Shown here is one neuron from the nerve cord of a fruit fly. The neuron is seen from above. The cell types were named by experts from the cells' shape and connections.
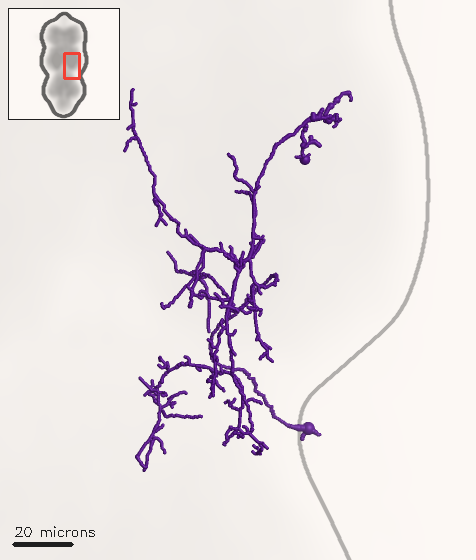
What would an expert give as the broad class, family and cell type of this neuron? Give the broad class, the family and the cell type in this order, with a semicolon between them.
nerve-cord intrinsic neuron; hemilineage 03B; IN03B060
